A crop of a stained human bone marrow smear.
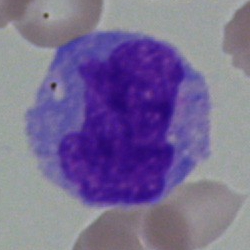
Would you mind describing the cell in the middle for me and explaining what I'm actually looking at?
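Roughly round outline, edge slightly irregular and fuzzy. Chromatin deep purple, fine and lacy, not in coarse dense clumps. Moderate rim of pale blue-grey cytoplasm around the nucleus. Single small clear vacuole in the cytoplasm, left side. Monocyte.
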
